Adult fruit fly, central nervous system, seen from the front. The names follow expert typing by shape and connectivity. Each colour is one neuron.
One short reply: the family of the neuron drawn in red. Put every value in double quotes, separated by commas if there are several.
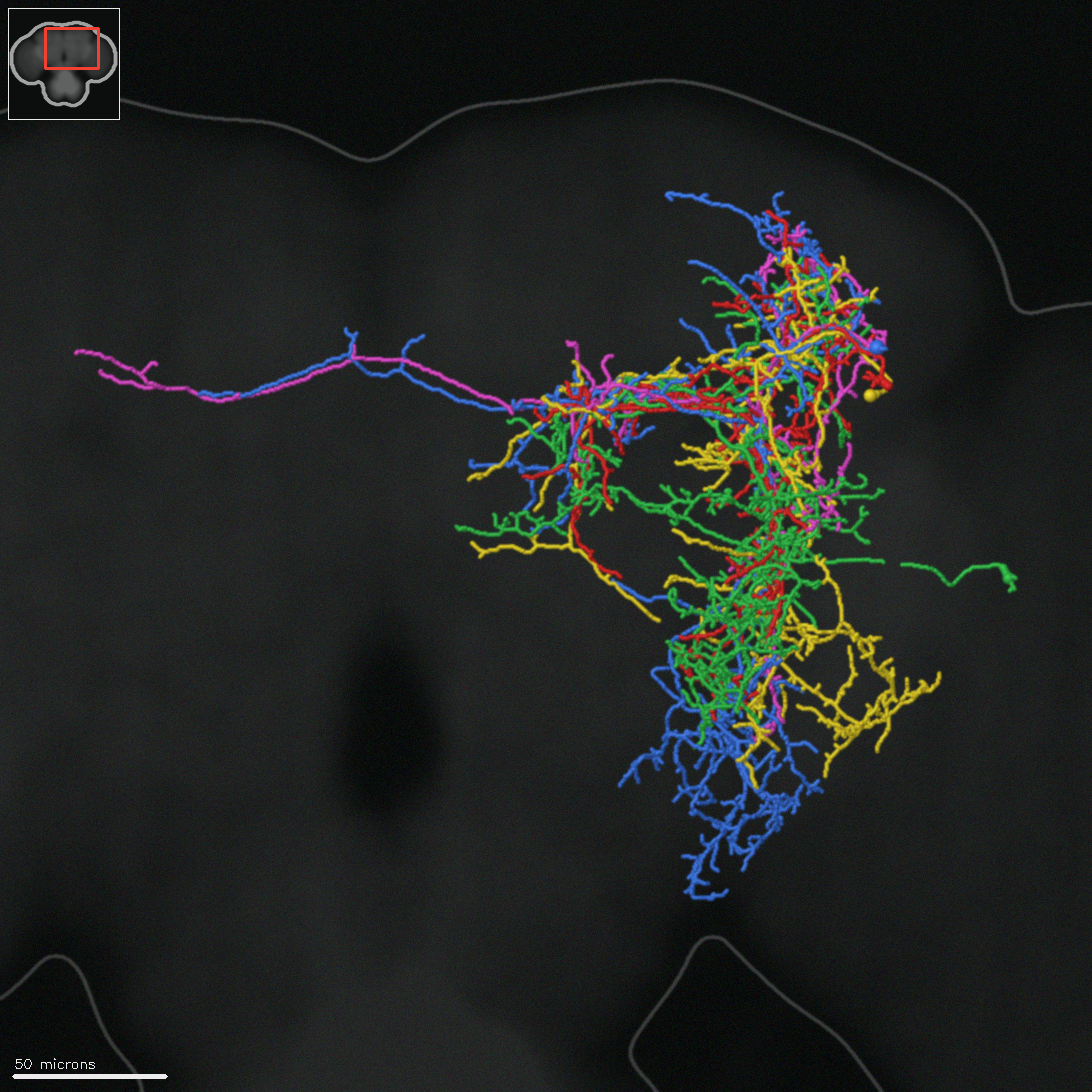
"hemilineage VLPd1"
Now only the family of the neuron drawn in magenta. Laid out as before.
"hemilineage VLPd1"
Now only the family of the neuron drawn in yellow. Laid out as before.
"hemilineage VLPd1"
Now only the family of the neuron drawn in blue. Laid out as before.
"hemilineage VLPd1"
